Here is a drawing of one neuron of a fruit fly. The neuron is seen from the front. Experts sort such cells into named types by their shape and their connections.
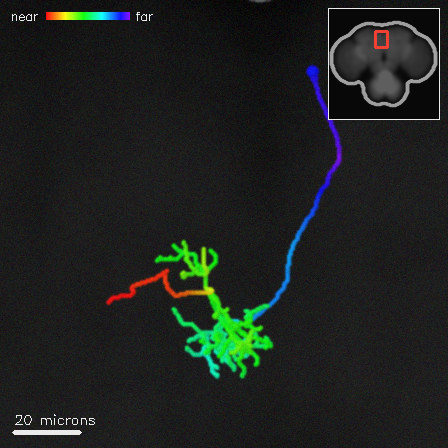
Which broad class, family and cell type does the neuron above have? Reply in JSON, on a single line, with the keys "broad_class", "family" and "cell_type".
{"broad_class": "central-brain intrinsic neuron", "family": "class CX", "cell_type": "FC3_c"}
